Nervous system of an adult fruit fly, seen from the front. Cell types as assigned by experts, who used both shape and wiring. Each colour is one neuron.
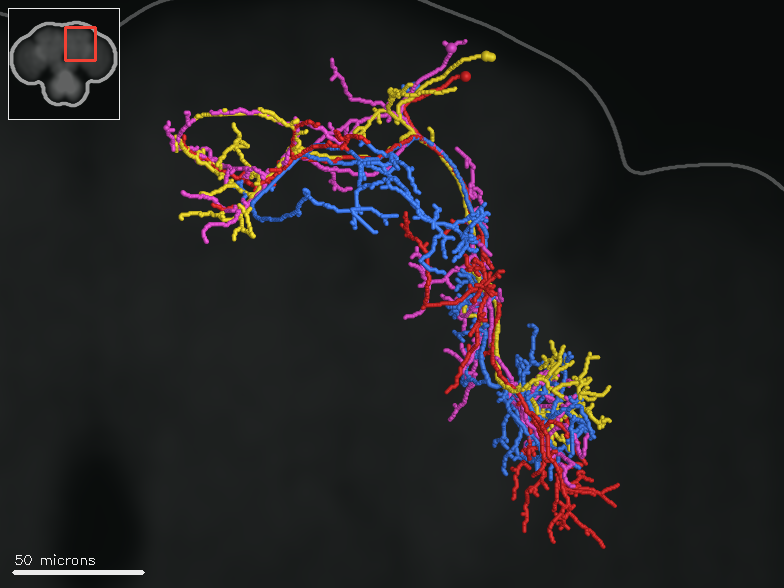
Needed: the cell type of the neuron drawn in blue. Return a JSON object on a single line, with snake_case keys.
{"cell_type": "LoVP83"}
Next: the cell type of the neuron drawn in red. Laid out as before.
{"cell_type": "LoVP84"}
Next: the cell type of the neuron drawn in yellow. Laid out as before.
{"cell_type": "LoVP80"}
